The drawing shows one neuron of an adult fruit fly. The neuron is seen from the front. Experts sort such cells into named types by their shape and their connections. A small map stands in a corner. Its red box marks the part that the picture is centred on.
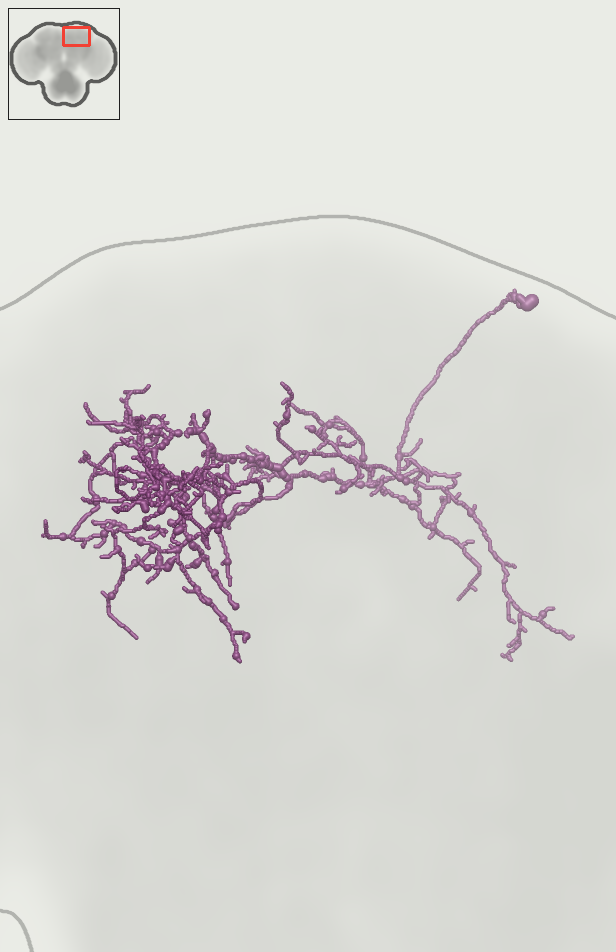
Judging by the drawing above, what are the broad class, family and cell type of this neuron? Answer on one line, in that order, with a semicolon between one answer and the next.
central-brain intrinsic neuron; LHPD; LHPD2c7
